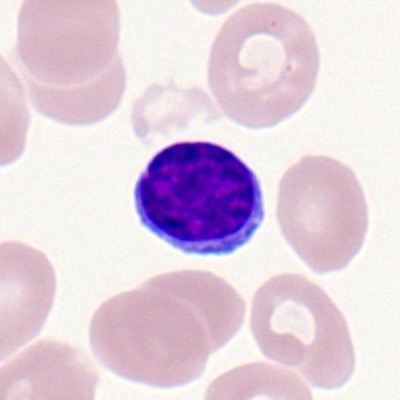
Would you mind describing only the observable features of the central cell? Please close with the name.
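Taking the features in turn, the cell is round with a smooth outline. Its chromatin is dark purple and coarsely clumped. The cytoplasm shows neither granules nor vacuoles. The central cell is a lymphocyte.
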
